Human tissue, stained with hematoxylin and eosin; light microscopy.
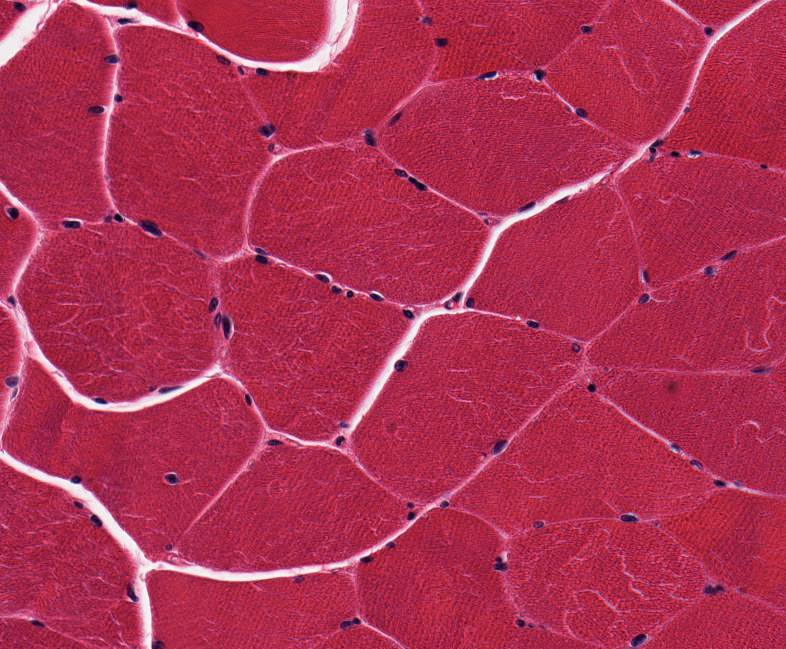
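Skeletal muscle, H&E, cross section. Closely packed polygonal fibres fill the field; sizes broadly similar. Dark oval nuclei at fibre edges, just beneath the borders. Only thin connective tissue strands between fibres.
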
